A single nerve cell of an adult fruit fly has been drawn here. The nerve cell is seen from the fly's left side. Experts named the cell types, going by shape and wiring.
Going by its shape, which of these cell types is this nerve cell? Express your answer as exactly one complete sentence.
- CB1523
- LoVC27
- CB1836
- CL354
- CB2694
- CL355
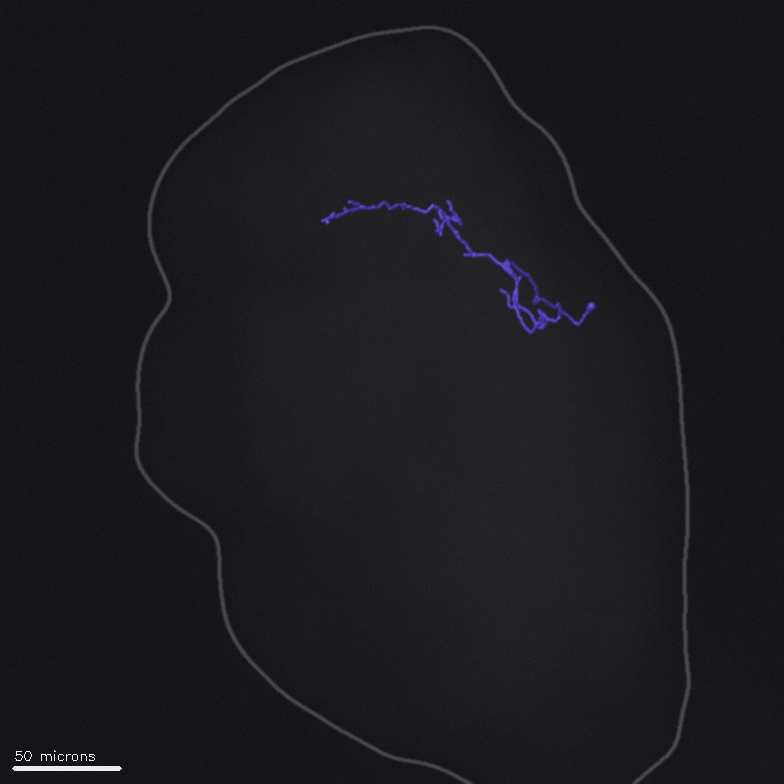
The cell type that this nerve cell has is CL355.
